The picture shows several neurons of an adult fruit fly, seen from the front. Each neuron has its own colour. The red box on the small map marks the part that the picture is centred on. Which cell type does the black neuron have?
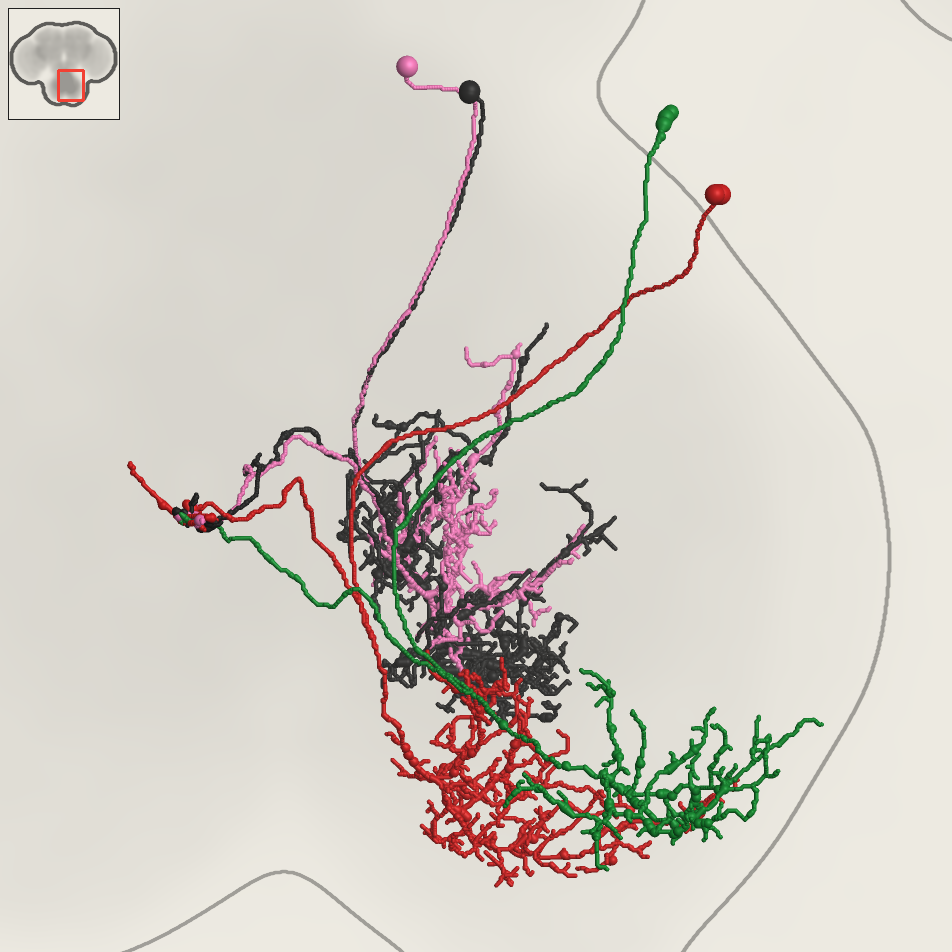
IN23B030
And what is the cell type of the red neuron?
IN23B063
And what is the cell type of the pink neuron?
IN23B087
